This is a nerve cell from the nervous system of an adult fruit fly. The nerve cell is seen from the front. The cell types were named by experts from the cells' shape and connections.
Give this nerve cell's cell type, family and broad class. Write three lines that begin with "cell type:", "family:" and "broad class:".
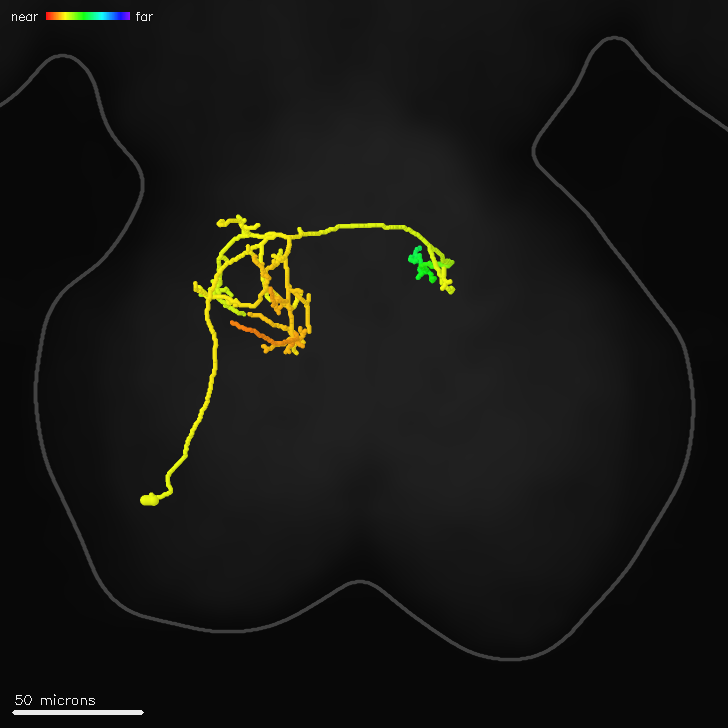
cell type: IN06A059
family: hemilineage 06A
broad class: nerve-cord intrinsic neuron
